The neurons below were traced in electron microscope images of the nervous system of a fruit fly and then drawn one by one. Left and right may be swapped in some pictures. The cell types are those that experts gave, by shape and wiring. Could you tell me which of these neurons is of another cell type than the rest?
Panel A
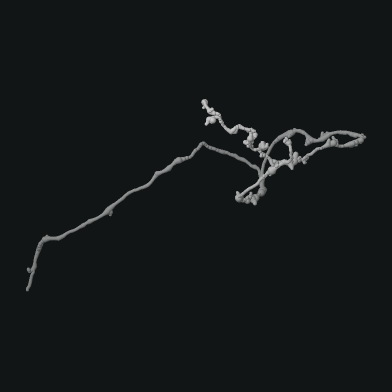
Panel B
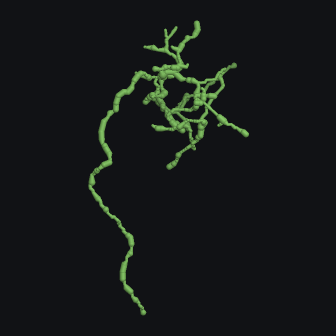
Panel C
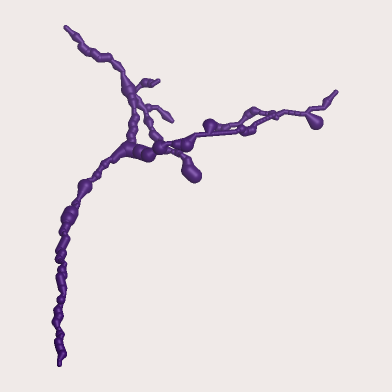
B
